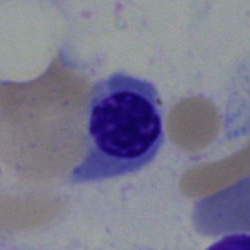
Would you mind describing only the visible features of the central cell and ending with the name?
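Dark purple chromatin lies in clumps, with small paler patches between them. No distinct nucleolus shows. The nucleus sits toward the right side, where the rim of cytoplasm is thinnest. The outline is irregular, with cytoplasm drawn out toward the lower left. This is an erythroblast.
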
